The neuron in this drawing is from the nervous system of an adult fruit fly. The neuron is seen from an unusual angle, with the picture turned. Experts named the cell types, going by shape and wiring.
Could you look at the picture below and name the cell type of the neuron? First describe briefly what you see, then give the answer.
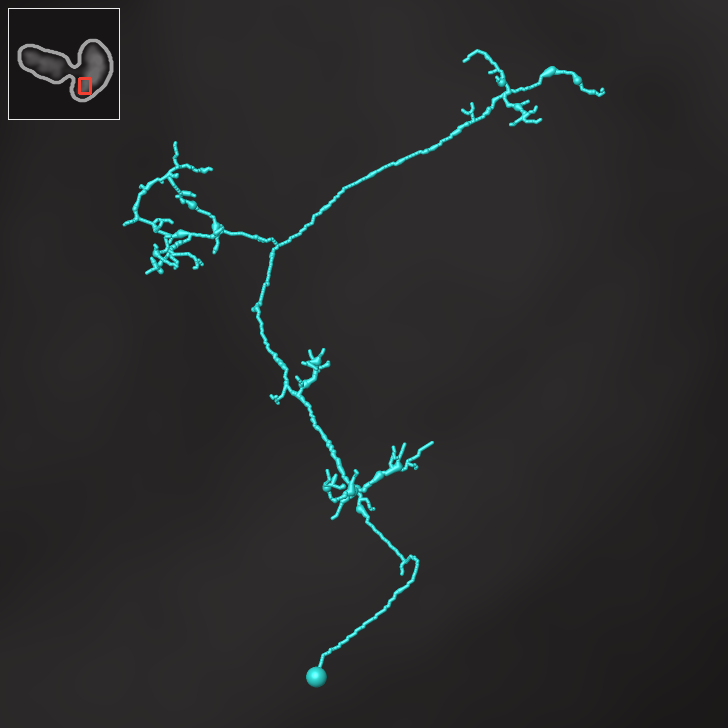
It is in the brain and does not reach the nerve cord. The cell body can be seen at the bottom of the picture. Dozens of branch ends can be seen. This is an optic-lobe intrinsic neuron. It is of cell type TmY4.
